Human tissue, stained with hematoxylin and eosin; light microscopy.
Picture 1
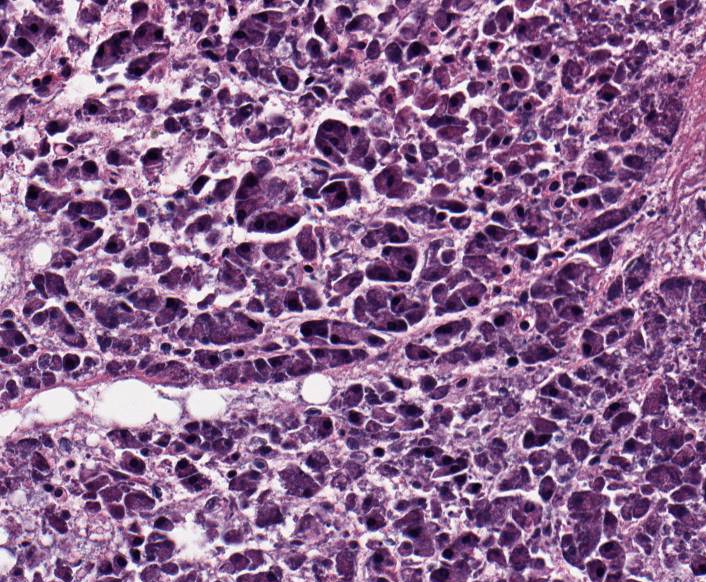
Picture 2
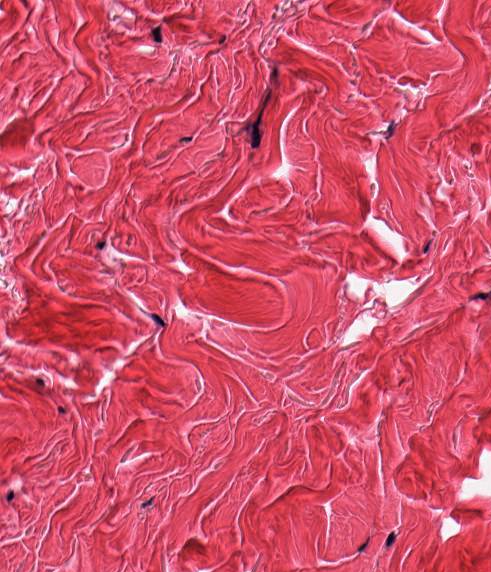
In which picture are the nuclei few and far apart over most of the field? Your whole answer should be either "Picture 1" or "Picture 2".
Picture 2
